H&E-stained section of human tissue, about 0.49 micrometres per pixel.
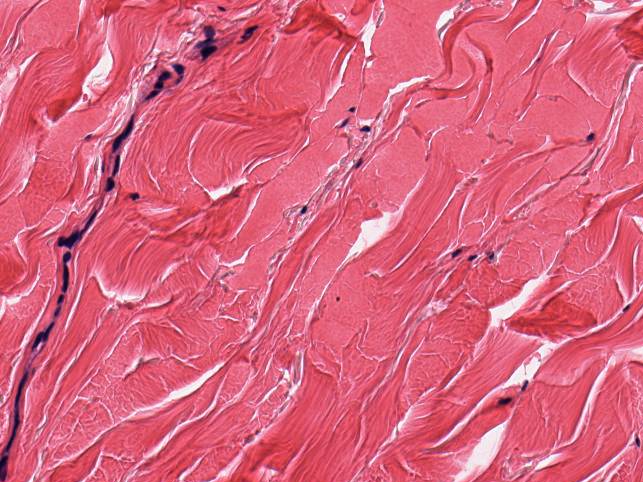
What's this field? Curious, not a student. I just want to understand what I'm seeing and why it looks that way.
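Dermis is what this field mainly shows. First, and deciding, check: thick, wavy bundles of pink-staining collagen fibres fill the whole field.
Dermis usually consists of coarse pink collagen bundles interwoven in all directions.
Second check: a narrow diagonal streak of dark-blue nuclei runs along the left side. Last checks: no epithelium and no fat cells are present anywhere in the field.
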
